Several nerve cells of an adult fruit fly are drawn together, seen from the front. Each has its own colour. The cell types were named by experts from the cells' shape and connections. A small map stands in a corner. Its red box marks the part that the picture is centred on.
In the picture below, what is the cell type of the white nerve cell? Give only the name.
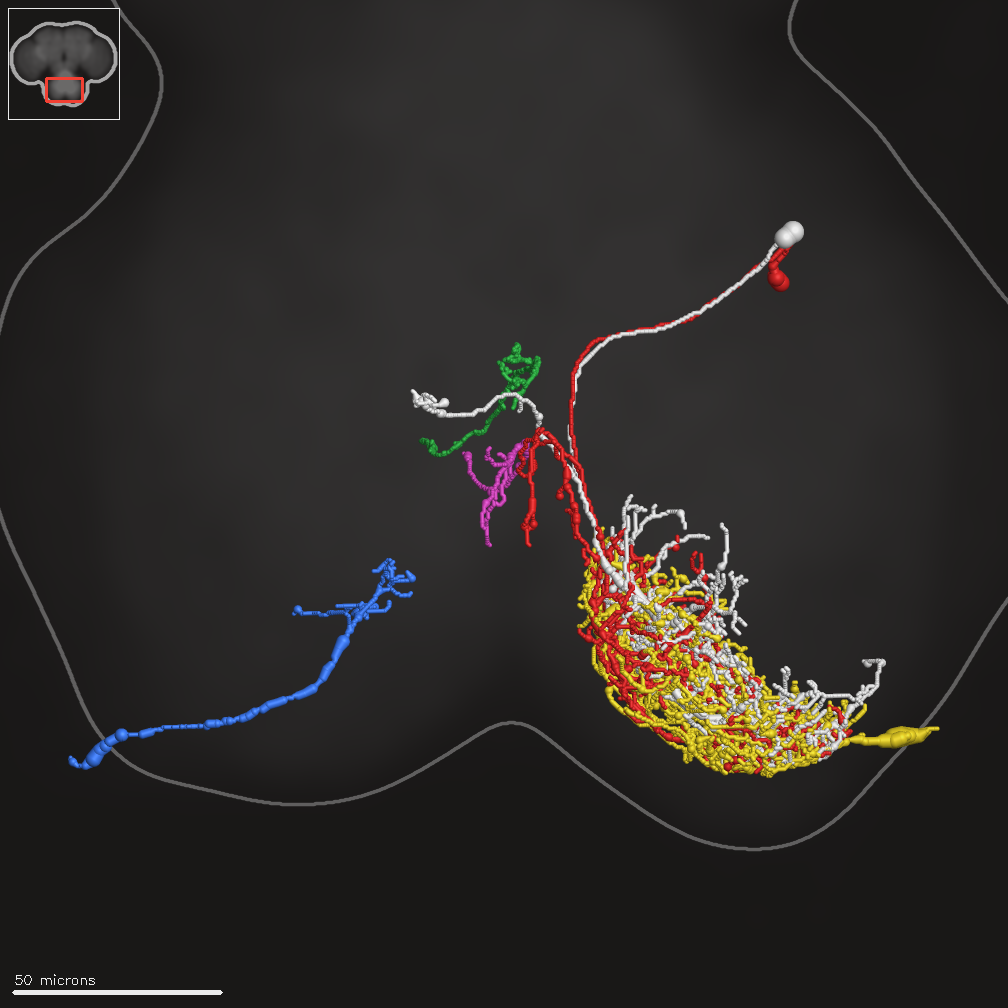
IN23B023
